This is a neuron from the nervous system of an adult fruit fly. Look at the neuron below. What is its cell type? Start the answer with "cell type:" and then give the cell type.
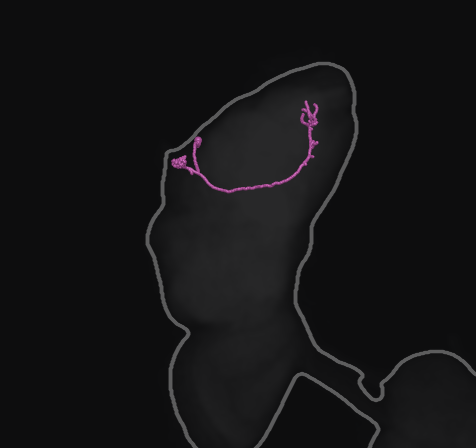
cell type: DA2_lPN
